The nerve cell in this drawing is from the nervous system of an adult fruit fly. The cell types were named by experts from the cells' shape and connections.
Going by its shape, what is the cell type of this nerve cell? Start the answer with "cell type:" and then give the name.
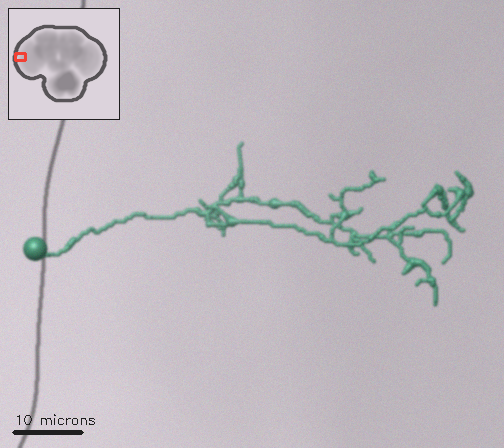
cell type: Mi15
